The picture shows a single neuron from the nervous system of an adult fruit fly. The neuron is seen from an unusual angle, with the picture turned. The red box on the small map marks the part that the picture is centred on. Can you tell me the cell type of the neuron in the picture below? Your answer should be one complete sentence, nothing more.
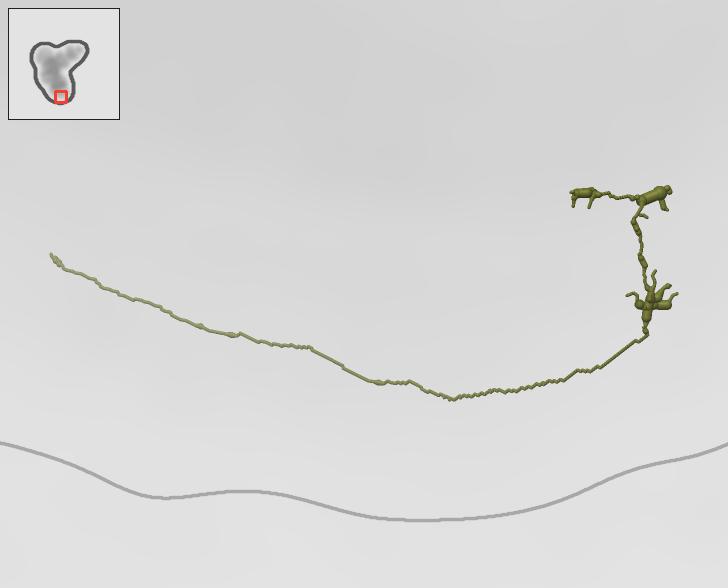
This neuron falls under the cell type L5.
